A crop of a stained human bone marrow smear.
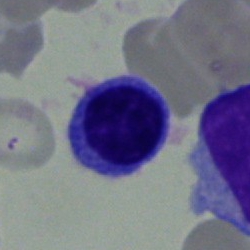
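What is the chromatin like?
Dark and dense.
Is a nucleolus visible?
None can be seen in the nucleus.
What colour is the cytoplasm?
Deep blue, with no granules.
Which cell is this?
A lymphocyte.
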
